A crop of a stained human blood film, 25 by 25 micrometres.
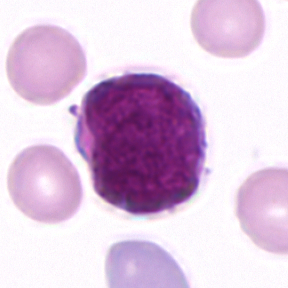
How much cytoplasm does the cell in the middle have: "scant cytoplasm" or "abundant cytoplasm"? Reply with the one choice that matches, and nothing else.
Scant cytoplasm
